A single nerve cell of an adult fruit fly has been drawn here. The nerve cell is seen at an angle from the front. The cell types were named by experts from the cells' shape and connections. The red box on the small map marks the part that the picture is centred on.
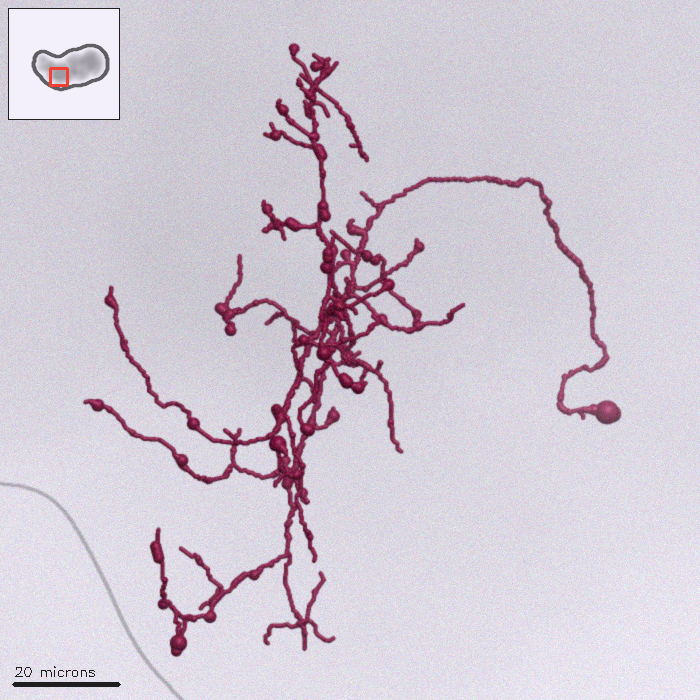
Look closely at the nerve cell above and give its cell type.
IN12B058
